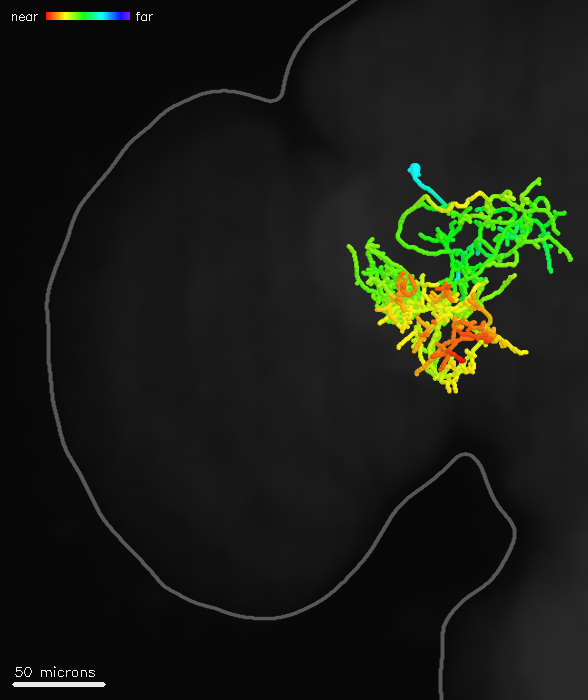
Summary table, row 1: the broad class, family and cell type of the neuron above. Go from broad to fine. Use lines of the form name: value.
broad class: central-brain intrinsic neuron
family: hemilineage VLPp&l1_anterior
cell type: PVLP100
